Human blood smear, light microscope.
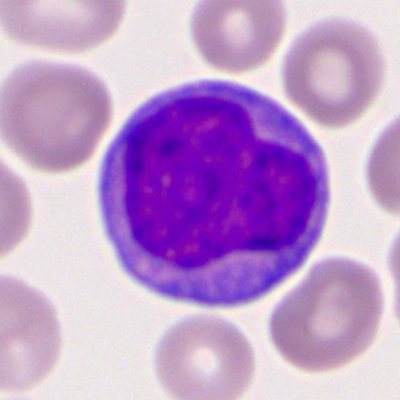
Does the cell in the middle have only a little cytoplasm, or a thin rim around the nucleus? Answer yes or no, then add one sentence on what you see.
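Yes. The nucleus fills most of the cell.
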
